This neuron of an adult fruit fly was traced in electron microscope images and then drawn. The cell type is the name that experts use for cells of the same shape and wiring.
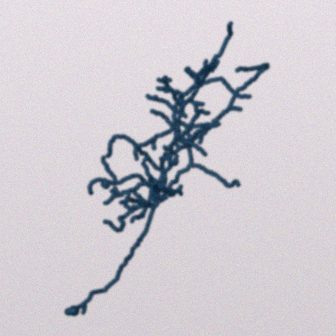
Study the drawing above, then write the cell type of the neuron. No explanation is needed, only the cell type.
IN01B079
